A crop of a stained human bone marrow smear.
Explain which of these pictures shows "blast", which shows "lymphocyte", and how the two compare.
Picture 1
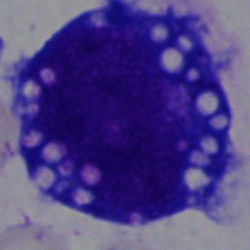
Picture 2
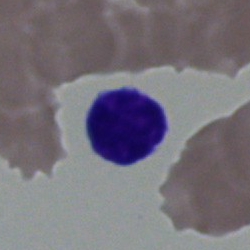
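Picture 1 shows a blast; picture 2 shows a lymphocyte. The blast is roughly round with a slightly ragged edge, and small ragged cytoplasmic tags project from its top; the lymphocyte has a round, smooth outline. In the blast the cytoplasm forms a narrow rim of deep dark blue, whereas in the lymphocyte the nucleus fills almost the entire cell and barely any cytoplasm is visible.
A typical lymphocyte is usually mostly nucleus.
The cytoplasm of the blast holds many round, clear, sharply punched-out vacuoles, arranged around the outer rim so that they encircle the central nucleus. These vacuoles vary in size, some of the largest lying at the upper right. The chromatin of the lymphocyte is dense and stains dark purple throughout, and no nucleoli can be seen in its nucleus.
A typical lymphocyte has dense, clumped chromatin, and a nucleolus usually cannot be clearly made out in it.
No granules are visible in the lymphocyte.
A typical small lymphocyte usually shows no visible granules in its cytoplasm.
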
